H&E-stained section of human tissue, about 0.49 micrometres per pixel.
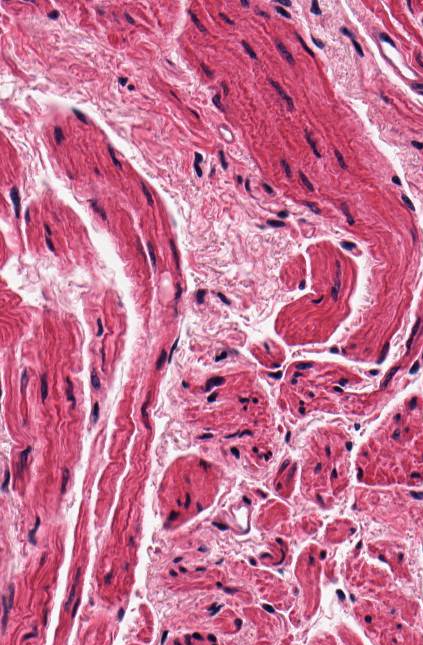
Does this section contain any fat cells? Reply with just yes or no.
No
